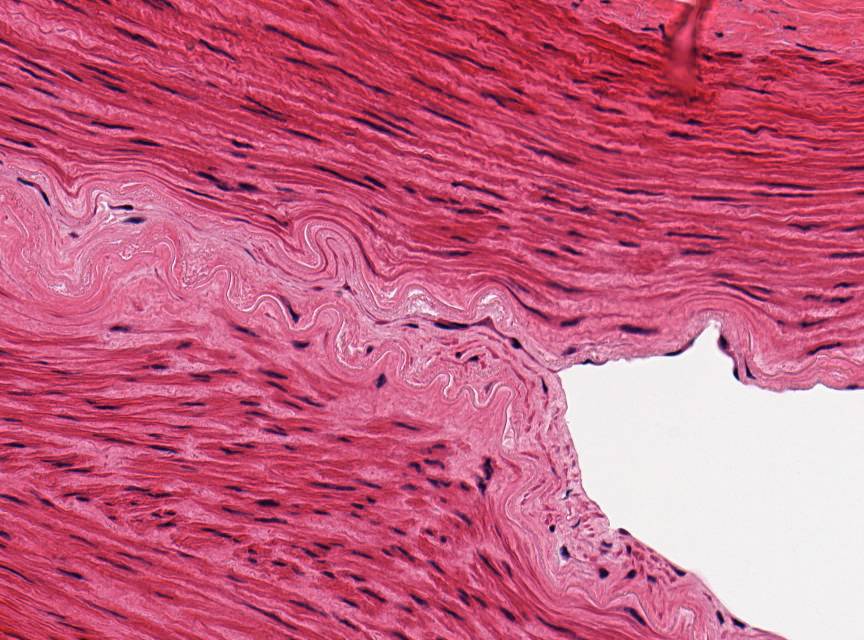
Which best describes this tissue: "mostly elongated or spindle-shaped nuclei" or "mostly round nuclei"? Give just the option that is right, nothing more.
Mostly elongated or spindle-shaped nuclei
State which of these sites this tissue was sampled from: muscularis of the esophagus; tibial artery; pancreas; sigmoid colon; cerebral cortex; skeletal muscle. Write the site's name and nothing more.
tibial artery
